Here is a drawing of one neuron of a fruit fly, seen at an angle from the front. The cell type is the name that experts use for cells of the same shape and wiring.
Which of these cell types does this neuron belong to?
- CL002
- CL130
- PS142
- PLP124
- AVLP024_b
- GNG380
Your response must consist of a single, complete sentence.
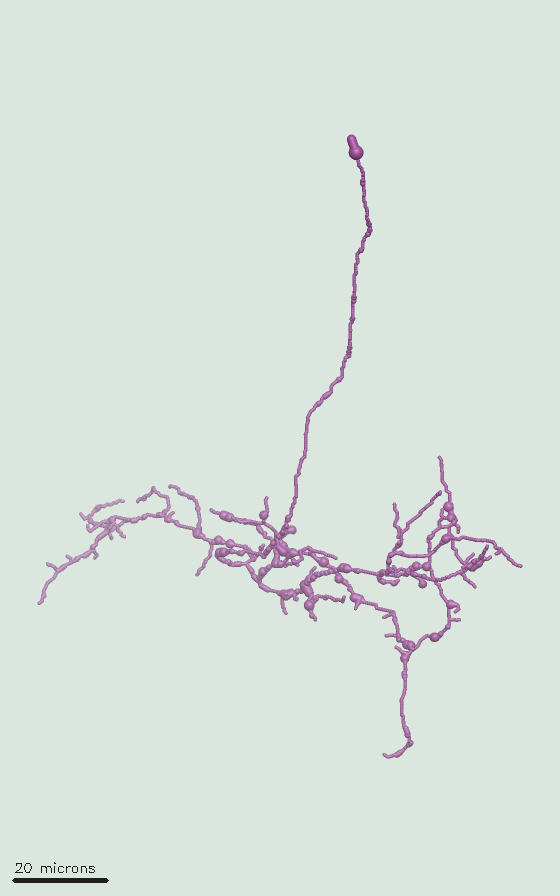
To the cell type PS142 belongs this neuron.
